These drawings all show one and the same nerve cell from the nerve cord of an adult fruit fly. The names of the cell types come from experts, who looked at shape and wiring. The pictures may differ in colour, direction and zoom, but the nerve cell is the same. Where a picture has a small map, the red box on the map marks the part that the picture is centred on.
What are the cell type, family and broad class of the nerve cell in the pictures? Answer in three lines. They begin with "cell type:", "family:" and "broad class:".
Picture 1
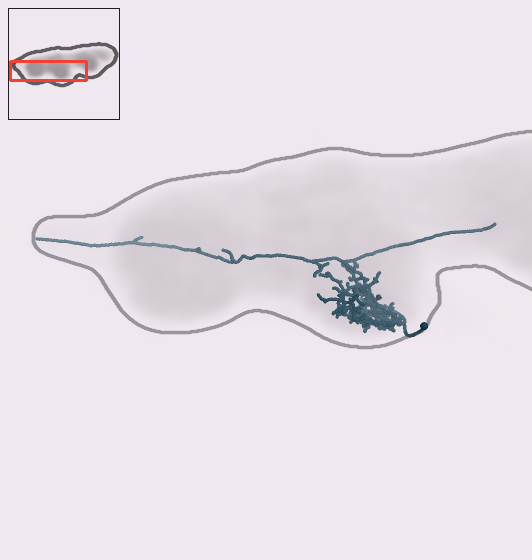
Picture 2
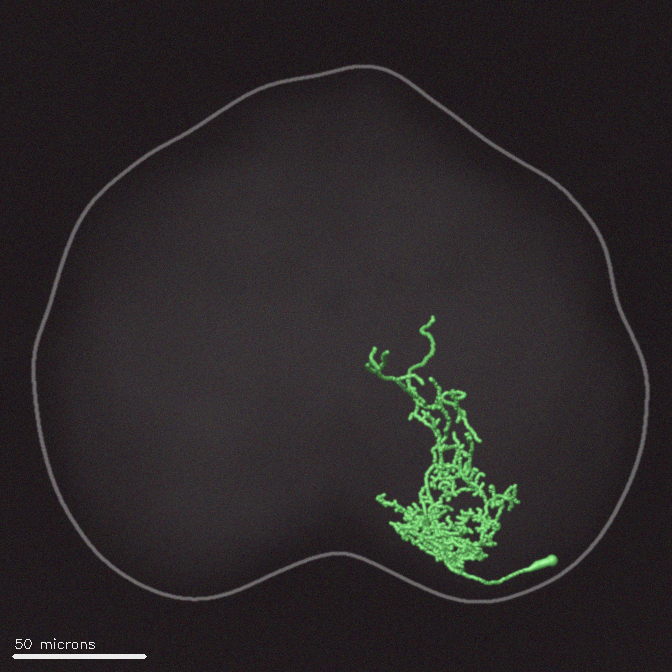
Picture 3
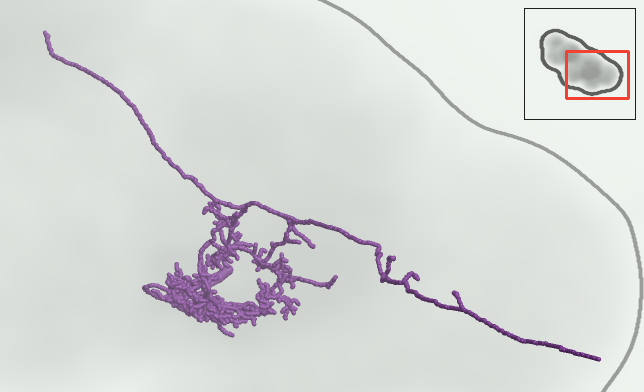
cell type: AN01B011
family: hemilineage 01B
broad class: ascending neuron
